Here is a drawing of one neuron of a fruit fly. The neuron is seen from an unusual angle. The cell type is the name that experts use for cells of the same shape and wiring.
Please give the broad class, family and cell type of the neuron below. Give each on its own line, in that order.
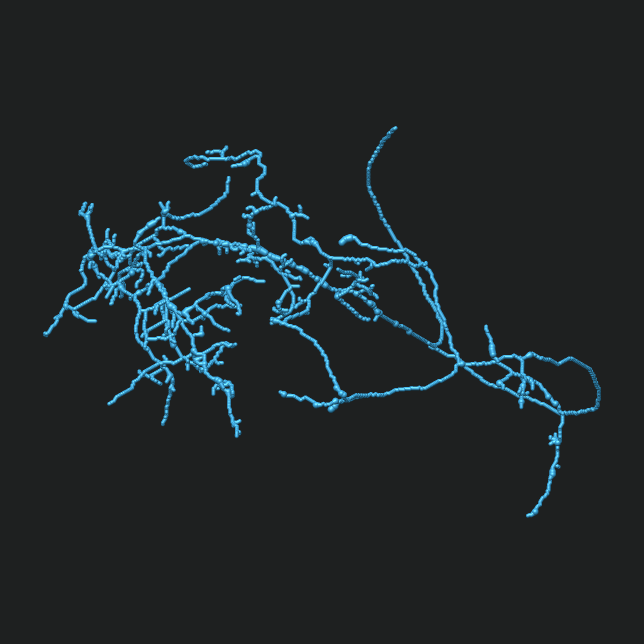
nerve-cord intrinsic neuron
hemilineage 19B
IN19B067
